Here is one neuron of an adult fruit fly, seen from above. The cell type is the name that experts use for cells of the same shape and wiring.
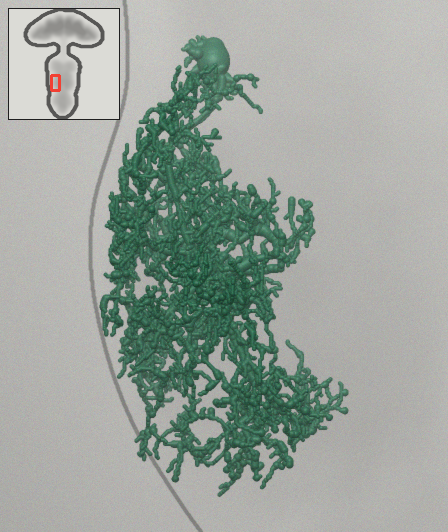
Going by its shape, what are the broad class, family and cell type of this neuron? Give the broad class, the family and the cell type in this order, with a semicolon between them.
nerve-cord intrinsic neuron; hemilineage 08A; IN08A002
